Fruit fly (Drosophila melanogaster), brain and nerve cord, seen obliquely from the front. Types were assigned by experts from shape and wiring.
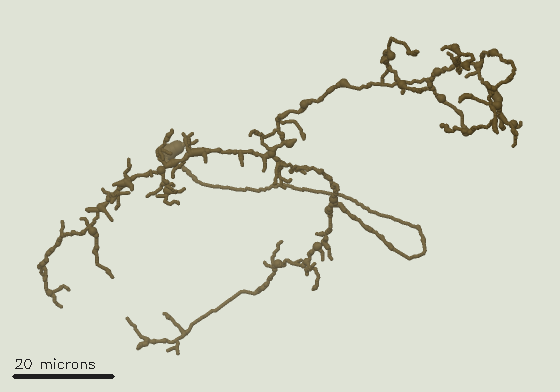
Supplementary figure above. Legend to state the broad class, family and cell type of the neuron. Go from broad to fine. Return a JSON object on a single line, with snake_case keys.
{"broad_class": "central-brain intrinsic neuron", "family": "hemilineage LHp2", "cell_type": "LHPV6a9_b"}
